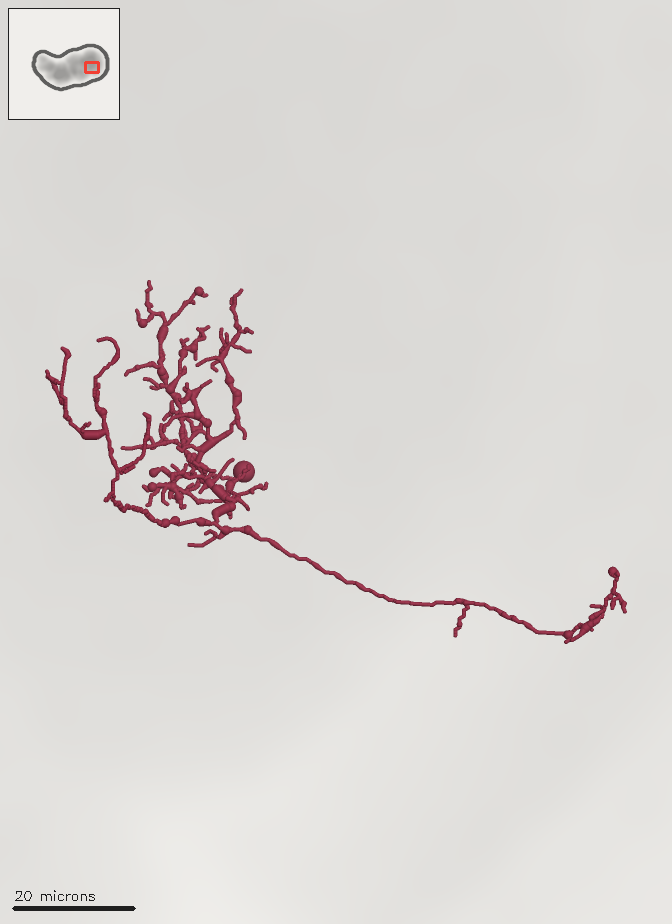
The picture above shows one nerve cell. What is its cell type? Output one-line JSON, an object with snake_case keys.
{"cell_type": "Y12"}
